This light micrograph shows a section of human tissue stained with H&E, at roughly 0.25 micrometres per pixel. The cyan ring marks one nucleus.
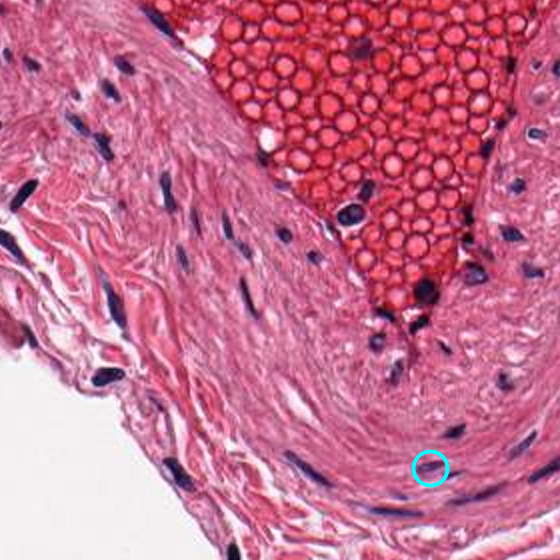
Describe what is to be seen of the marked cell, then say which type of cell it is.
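The nucleus lies with its long axis along the curve of the wall, parallel to the other elongated nuclei in the same layers. The cytoplasm around the nucleus is pink and streaky, and no clear border separates it from neighbouring cells. The cell sits within the layered wall of a vessel, in the curved bands that encircle the lumen. It is a smooth muscle cell.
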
